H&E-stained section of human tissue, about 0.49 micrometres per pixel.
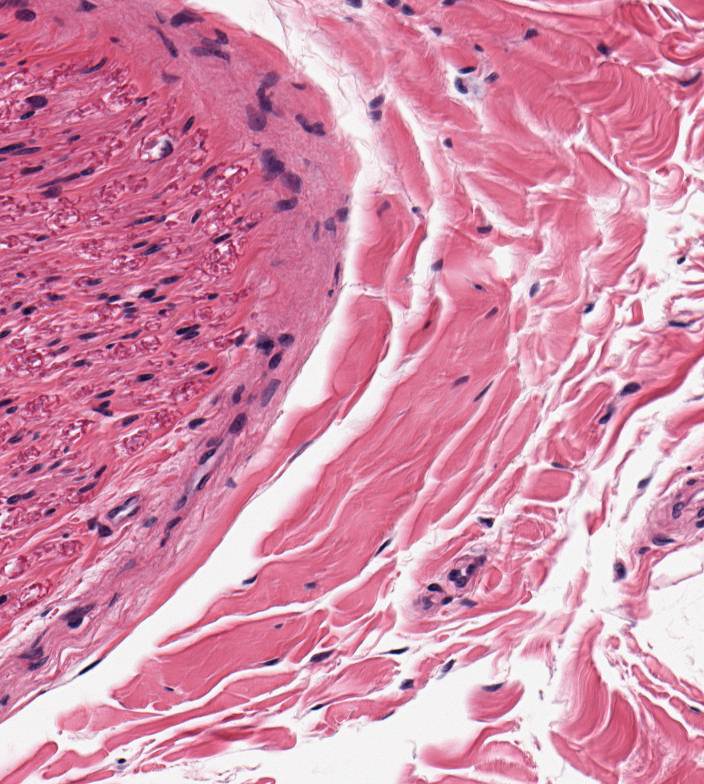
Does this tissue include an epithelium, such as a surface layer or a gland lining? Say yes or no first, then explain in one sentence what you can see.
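No. No epithelium is present anywhere in the field.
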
